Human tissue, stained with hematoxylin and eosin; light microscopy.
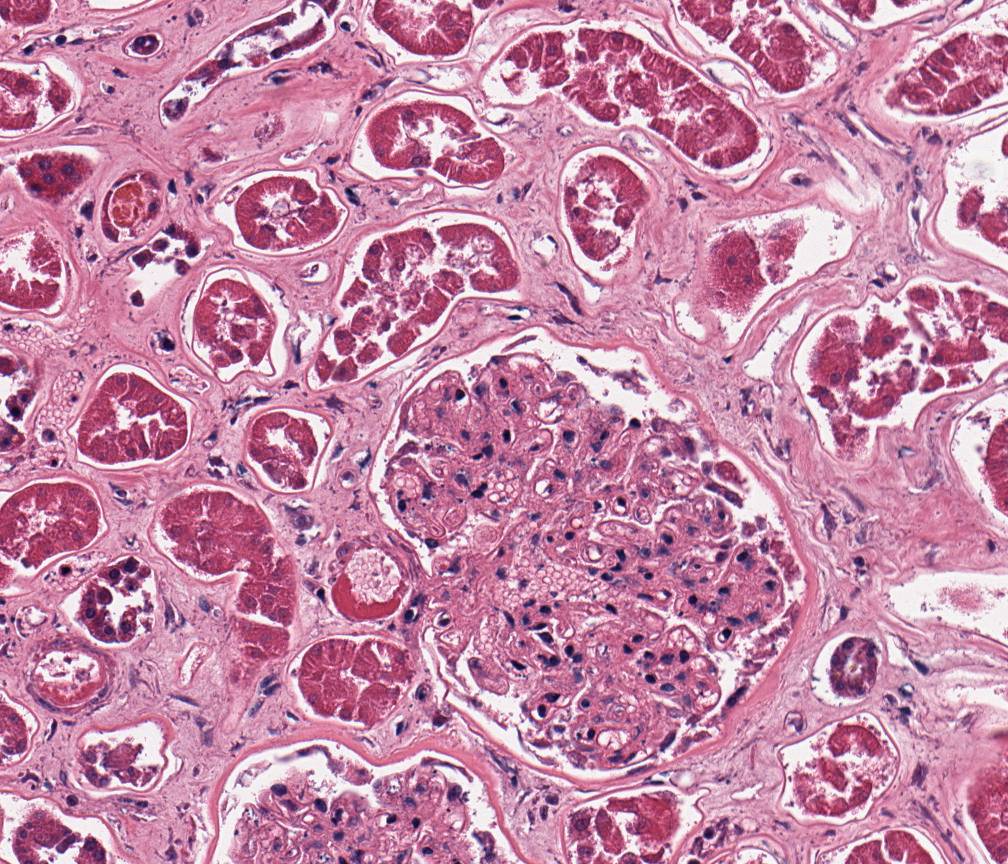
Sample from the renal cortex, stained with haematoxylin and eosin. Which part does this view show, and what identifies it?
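This is the cortical labyrinth. A large rounded glomerulus sits centre-right, ringed by cross-cut tubules, and a second is partly included at the bottom edge, just left of centre. The tubules are lined by cuboidal to low columnar cells with deeply eosinophilic, granular cytoplasm.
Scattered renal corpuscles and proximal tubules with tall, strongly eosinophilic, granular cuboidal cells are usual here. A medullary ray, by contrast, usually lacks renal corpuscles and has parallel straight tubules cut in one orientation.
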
